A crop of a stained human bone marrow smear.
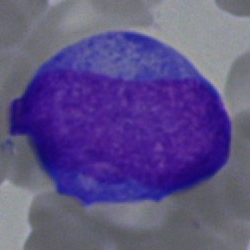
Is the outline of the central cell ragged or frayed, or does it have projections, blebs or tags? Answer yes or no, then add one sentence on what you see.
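Yes. A small squared bump projects from the left edge of the cell.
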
